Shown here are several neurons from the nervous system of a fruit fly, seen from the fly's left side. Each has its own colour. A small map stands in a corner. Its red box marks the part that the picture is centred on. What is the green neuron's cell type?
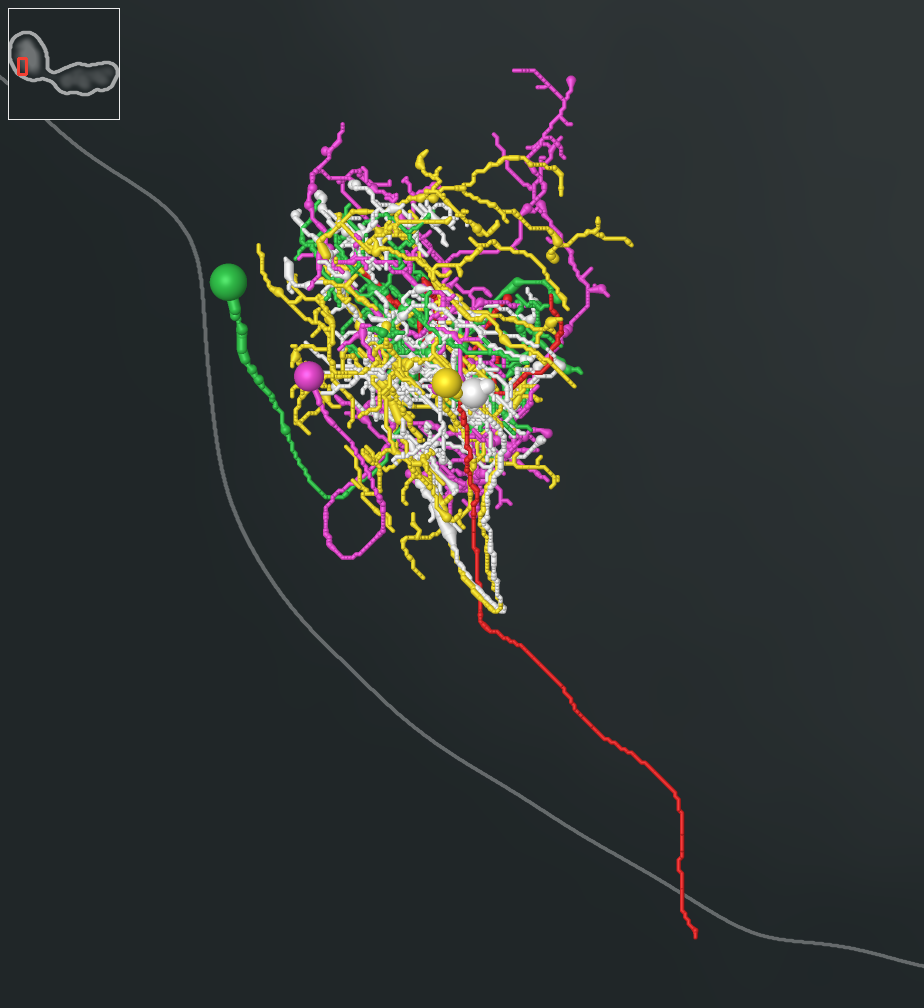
GNG319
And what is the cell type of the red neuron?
dorsal_tpGRN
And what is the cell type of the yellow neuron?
GNG407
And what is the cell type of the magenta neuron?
GNG239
